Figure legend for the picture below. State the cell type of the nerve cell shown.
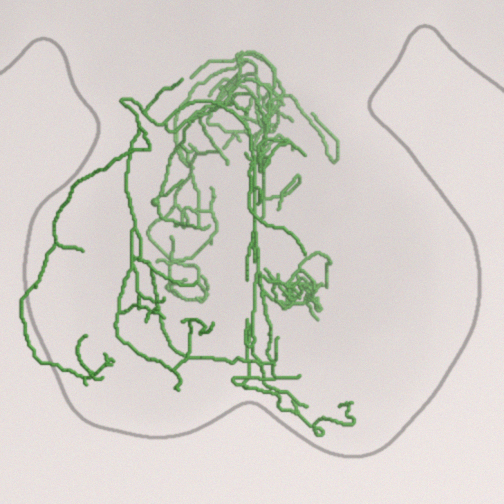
DNc01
